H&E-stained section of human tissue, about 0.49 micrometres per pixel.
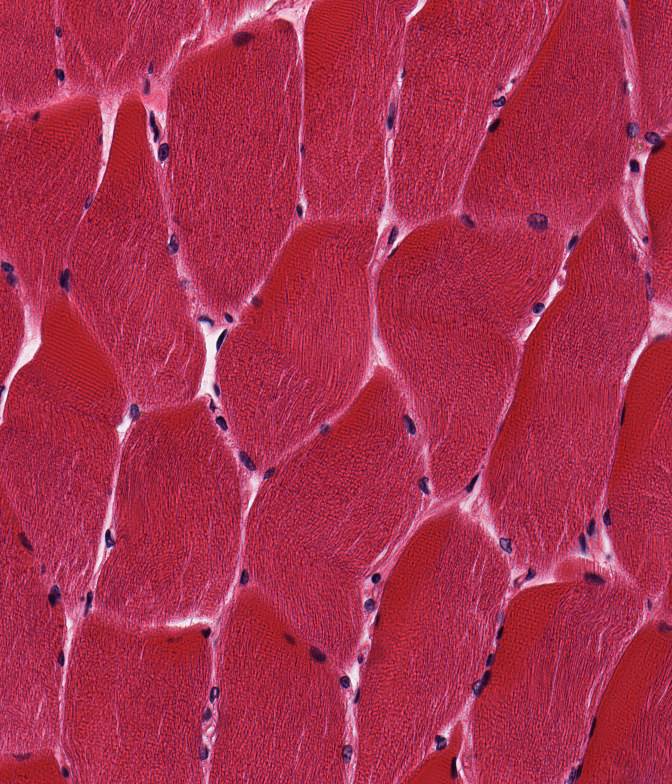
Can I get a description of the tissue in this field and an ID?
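Small, dark blue nuclei, flattened or oval, sit at the edges of the fibres rather than in their centres. The fibres are broadly similar in size, with no clusters of small angular ones, and only thin pale strands of endomysium between them. That's skeletal muscle.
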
